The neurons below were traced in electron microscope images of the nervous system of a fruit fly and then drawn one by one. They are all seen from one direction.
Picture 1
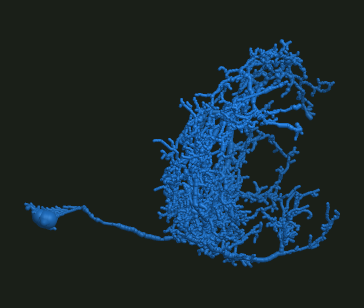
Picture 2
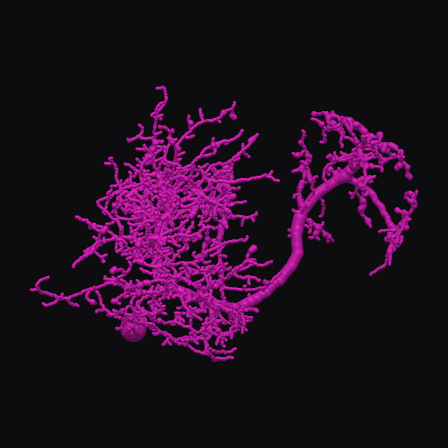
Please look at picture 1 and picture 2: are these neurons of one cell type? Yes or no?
no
